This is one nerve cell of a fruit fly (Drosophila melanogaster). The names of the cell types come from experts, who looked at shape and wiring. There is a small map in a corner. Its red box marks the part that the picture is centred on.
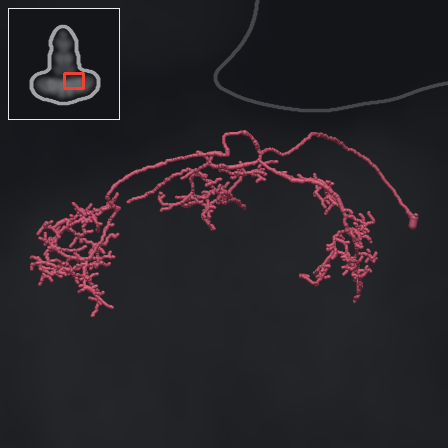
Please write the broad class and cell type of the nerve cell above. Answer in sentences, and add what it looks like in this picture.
This is a central-brain intrinsic neuron. The cell type is SMP249. Its cell body lies on the right of the picture. Dozens of branch ends can be seen.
